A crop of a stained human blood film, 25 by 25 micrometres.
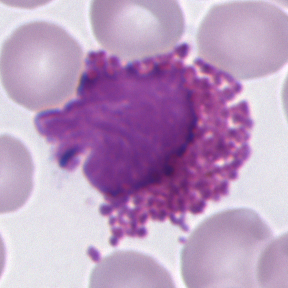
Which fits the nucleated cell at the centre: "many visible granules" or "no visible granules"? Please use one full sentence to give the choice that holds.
There is a large number of visible granules in the cell's cytoplasm.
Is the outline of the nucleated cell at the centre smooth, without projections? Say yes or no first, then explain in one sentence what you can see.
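No. The outline of the cell is ragged and irregular rather than smooth.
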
